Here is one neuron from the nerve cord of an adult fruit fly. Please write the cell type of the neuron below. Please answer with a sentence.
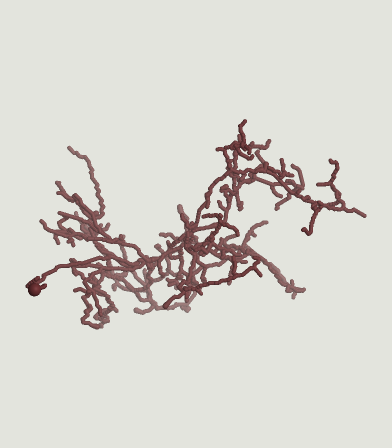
The cell type is INXXX448.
